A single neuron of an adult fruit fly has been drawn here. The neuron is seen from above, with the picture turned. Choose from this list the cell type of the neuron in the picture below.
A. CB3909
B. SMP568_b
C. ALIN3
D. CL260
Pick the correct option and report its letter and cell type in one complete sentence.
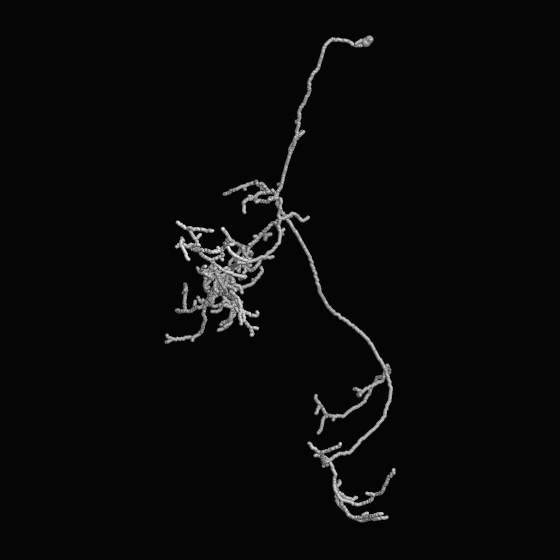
The neuron is a cell of type CB3909, the type in option A.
